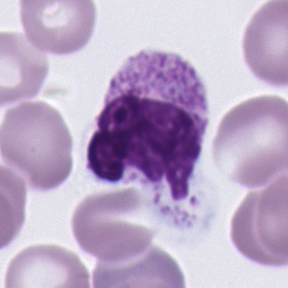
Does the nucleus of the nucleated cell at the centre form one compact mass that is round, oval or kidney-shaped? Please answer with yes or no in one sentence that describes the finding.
No, the nucleus is made up of distinct lobes rather than one piece.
